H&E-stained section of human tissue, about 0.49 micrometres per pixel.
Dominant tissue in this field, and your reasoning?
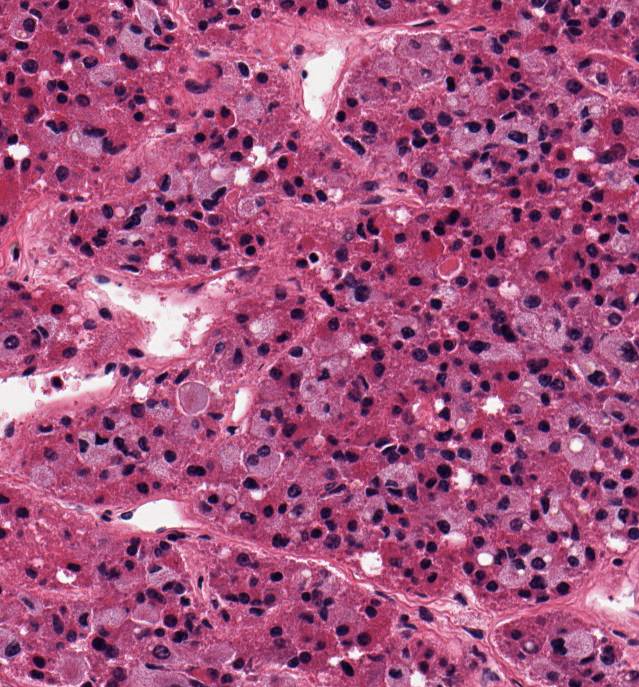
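Pars distalis of the pituitary. Key: solid sheets and nests without glands, tubules or lumens, split by thin fibrous septa.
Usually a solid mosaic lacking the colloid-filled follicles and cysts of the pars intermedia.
Cytoplasm abundant, granular, deep pink to pale purple-grey from cell to cell.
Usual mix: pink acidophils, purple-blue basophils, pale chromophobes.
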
